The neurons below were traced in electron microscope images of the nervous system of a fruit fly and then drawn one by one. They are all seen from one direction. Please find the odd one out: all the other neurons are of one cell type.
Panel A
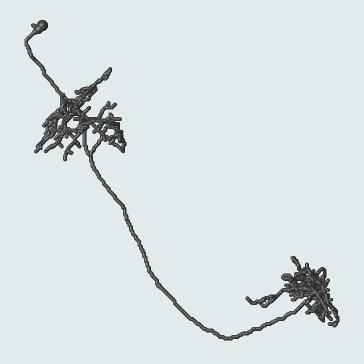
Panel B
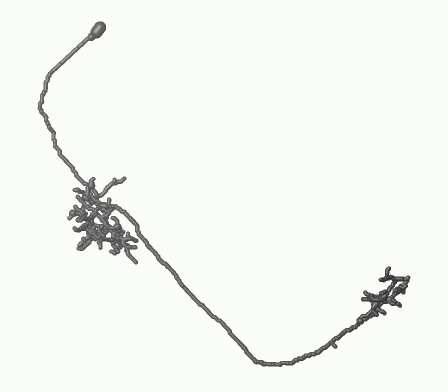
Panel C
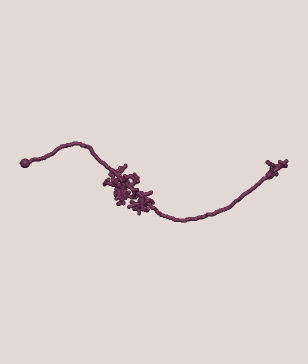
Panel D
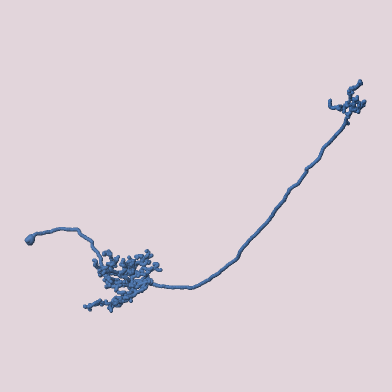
Panel A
